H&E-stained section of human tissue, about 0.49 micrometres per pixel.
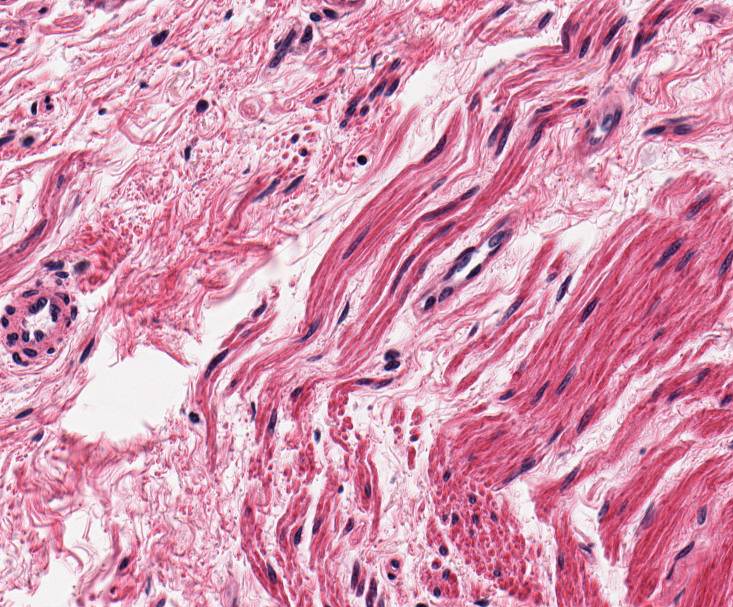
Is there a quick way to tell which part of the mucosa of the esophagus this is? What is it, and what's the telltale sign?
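Answer: smooth muscle, forming the dense bundles of elongated pink cells in the centre and right. Its nuclei, cigar-shaped, lie along the cells' long axis.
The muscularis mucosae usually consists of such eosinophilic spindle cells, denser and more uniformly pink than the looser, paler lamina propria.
On the left lies looser stroma of wavy, pale pink collagen with scattered dark nuclei.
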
